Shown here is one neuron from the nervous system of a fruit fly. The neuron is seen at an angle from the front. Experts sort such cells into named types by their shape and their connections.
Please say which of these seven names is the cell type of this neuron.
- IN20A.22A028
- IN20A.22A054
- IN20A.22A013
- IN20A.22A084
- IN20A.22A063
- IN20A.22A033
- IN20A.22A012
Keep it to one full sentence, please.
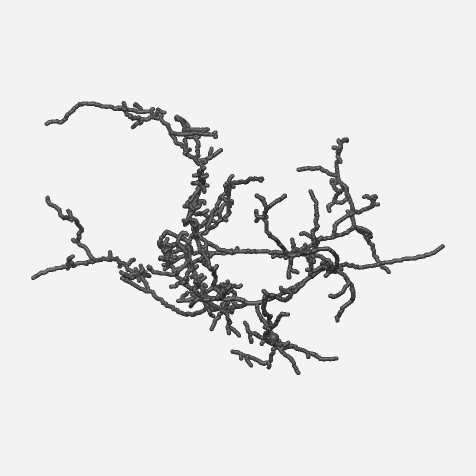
This neuron has been assigned cell type IN20A.22A013.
